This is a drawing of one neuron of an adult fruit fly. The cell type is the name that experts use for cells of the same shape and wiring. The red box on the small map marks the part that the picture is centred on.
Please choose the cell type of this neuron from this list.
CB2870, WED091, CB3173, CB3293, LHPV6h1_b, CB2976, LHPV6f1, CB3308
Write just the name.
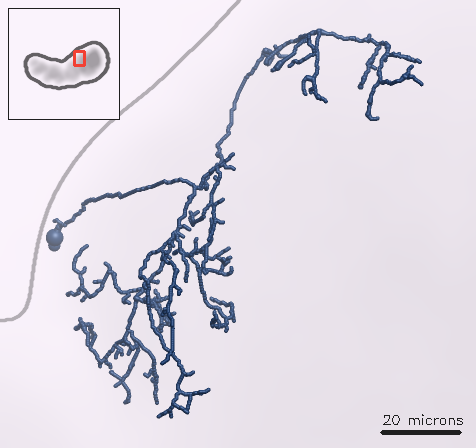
LHPV6h1_b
